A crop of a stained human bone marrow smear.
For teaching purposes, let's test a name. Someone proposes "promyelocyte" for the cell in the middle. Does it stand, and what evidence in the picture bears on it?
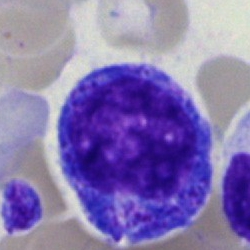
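The cell has a roughly round outline, with its nucleus toward the top and more cytoplasm below. Its chromatin is finely textured rather than coarsely clumped, and the cytoplasm is deep blue. Pale red cells surround it on several sides.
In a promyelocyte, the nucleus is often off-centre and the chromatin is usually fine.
Both points match this cell. It is a promyelocyte rather than a basophil.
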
